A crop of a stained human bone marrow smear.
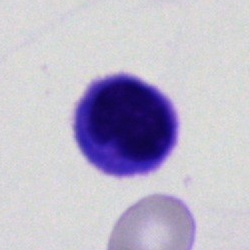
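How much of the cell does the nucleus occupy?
Most of it.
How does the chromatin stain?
Very dark, dense purple.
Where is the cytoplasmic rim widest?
Lower left; elsewhere a narrow blue-violet rim.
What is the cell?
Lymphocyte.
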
